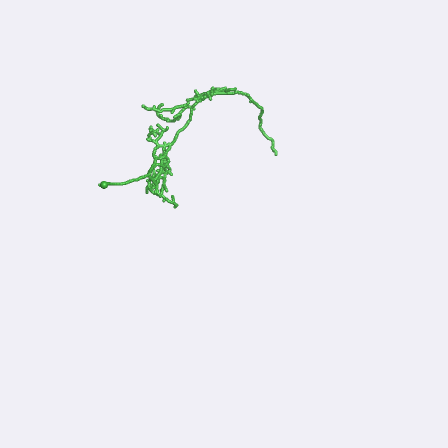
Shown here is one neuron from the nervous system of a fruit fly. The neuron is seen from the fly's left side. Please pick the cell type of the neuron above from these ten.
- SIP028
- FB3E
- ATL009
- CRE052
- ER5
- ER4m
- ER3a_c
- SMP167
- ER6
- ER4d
ATL009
